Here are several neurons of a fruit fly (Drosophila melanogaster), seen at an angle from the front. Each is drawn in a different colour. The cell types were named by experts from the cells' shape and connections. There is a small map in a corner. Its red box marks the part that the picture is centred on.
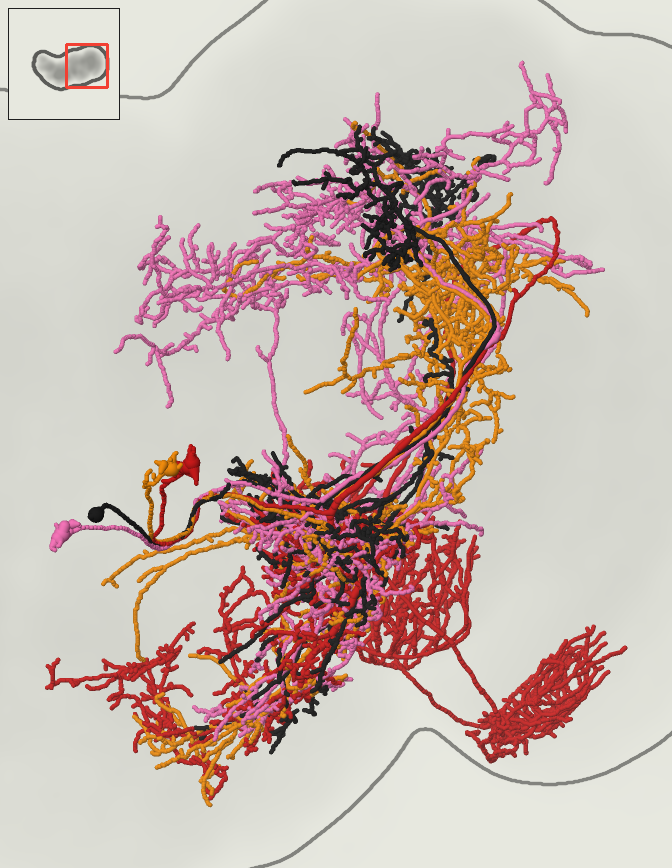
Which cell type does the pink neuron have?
LoVC20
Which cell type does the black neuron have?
mALB2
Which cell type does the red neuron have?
OLVC2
